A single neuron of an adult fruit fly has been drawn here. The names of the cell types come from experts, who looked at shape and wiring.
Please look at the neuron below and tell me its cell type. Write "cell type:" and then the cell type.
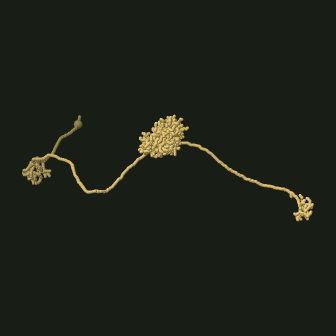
cell type: EPG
